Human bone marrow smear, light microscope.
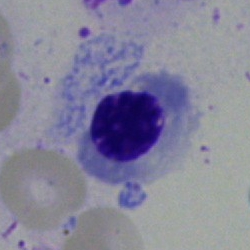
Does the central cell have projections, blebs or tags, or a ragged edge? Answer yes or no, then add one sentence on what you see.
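Yes. The cell outline is irregular with ragged edges.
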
